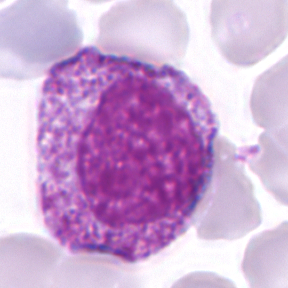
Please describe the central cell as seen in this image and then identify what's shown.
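Roughly rounded but slightly irregular in outline, the cell has its nucleus off-centre, toward the right side. The cytoplasm is abundant, forming a broad rim widest on the left, and is filled throughout with fine purple-red granules. This is a myelocyte.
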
